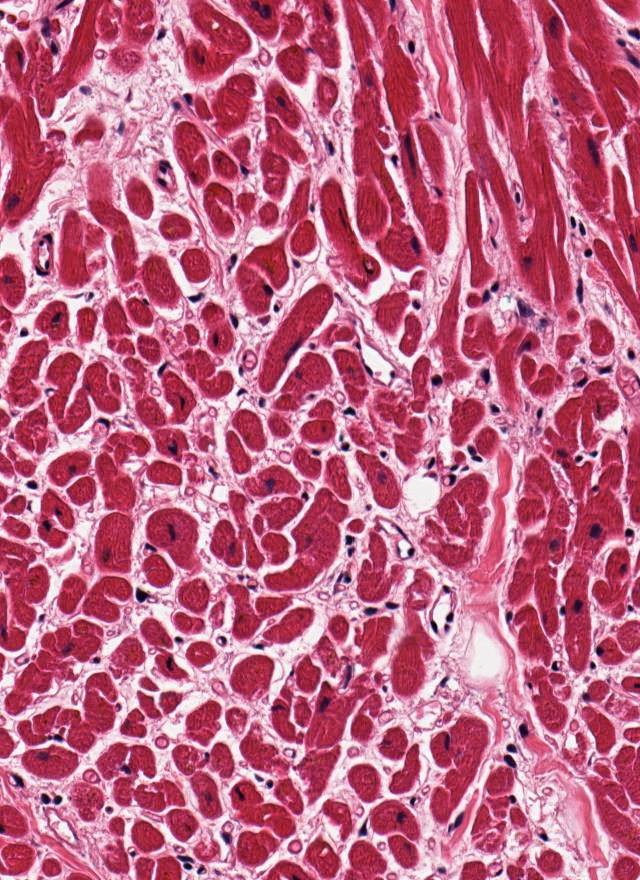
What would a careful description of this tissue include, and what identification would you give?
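The muscle fibres stain deep red with eosin; most are cross-cut, those at upper right lengthwise. Where seen in a cross-cut fibre, the nucleus is central. Thin, pale, loose connective tissue with small dark nuclei separates them. This is the left ventricle of the heart.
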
